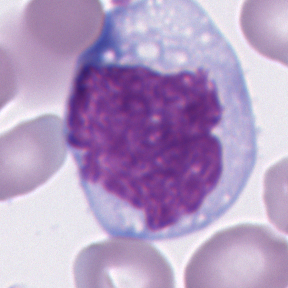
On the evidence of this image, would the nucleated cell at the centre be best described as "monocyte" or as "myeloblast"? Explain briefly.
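First, the name: a monocyte, not a myeloblast. Next, position: the nucleus sits toward the left and lower part of the cell, leaving more cytoplasm above and to the right. Then colour and rim: the cytoplasm is pale blue, broadest above the nucleus. Last, vacuoles: several small clear ones lie in that cytoplasm above the nucleus.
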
